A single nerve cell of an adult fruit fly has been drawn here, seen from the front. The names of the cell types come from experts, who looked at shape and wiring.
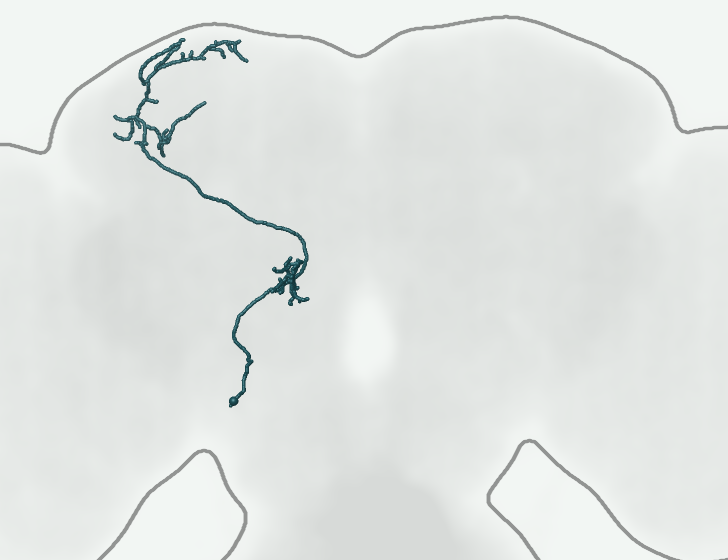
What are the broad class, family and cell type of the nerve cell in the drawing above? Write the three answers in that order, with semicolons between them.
central-brain intrinsic neuron; hemilineage ALv1; M_vPNml54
